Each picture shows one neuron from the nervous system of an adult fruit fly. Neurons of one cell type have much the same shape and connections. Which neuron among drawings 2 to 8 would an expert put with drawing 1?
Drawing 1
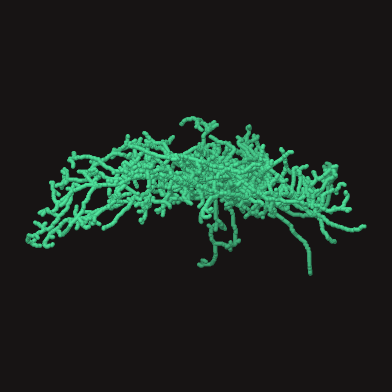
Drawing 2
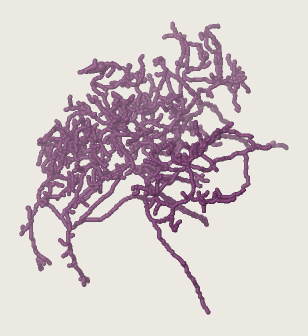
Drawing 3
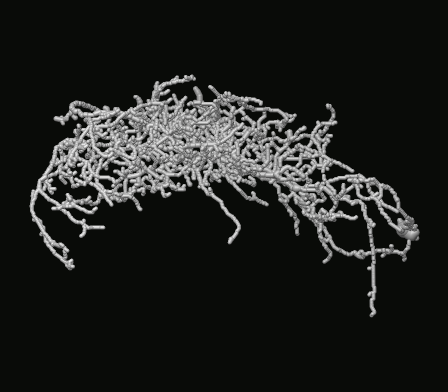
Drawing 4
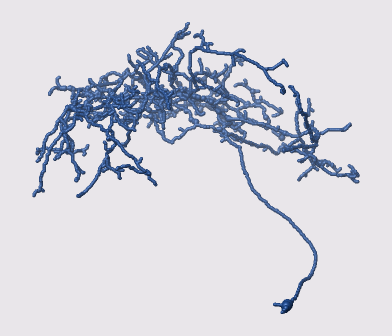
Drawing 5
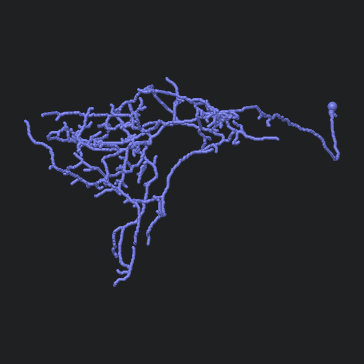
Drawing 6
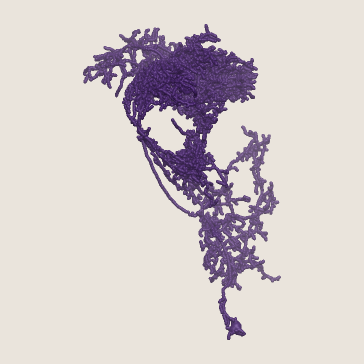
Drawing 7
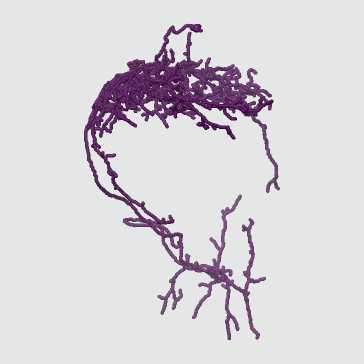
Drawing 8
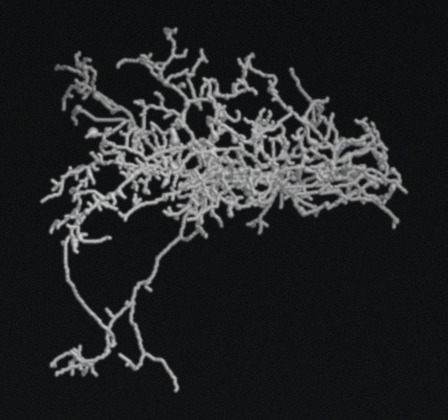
Drawing 3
